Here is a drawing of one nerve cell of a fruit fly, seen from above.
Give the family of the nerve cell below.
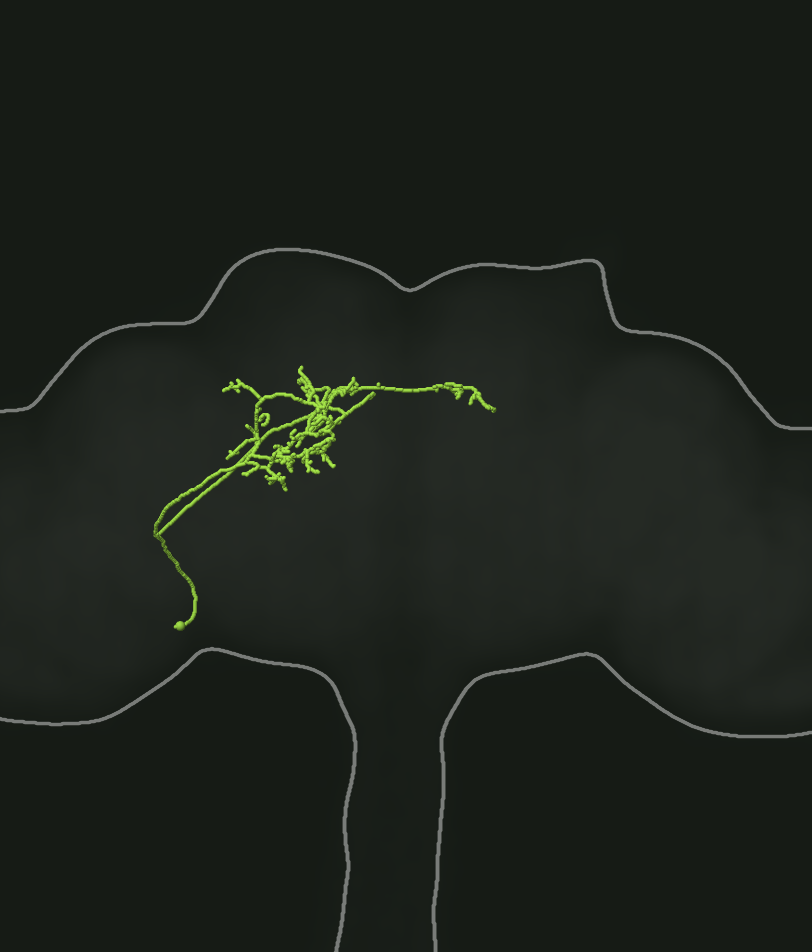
hemilineage VLPl&p1_posterior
